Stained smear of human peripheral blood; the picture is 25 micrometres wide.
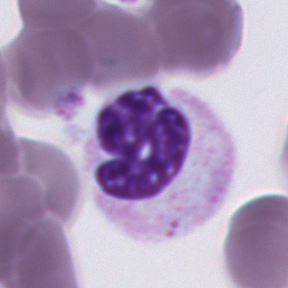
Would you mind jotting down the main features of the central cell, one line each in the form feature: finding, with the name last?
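Outline: roughly round, smooth
Nucleus: about 10 by 8 micrometres
Chromatin: dark purple, coarsely clumped
Cytoplasm: plenty of it, pale pink
Granules: fine pink-violet ones, scattered through the cytoplasm
Name: segmented neutrophil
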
